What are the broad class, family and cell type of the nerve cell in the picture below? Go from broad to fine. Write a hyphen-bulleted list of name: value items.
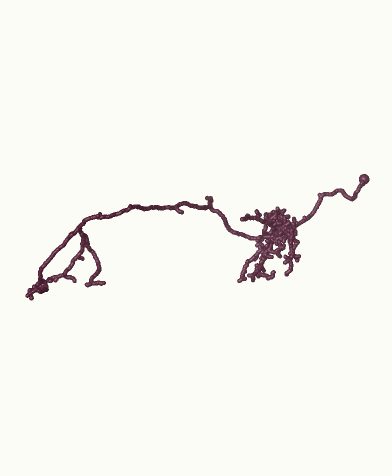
- broad class: nerve-cord intrinsic neuron
- family: hemilineage 18B
- cell type: IN18B049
